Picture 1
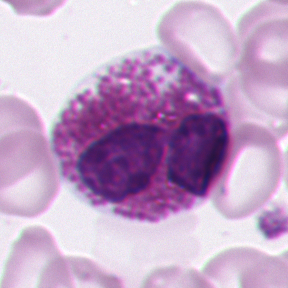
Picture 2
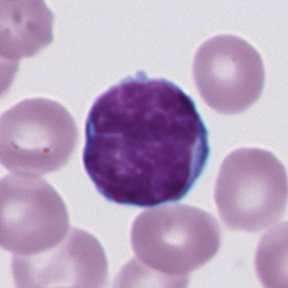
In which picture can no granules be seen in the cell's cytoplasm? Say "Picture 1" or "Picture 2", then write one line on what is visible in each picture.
Picture 2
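Picture 1: The cytoplasm is packed with coarse round granules.
Picture 2: No granules can be seen in the cytoplasm.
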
